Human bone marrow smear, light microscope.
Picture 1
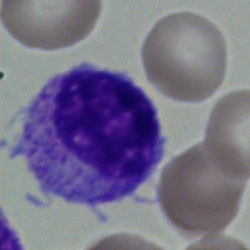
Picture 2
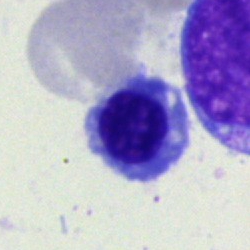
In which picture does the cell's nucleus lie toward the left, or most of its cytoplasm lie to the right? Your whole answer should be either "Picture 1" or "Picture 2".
Picture 2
